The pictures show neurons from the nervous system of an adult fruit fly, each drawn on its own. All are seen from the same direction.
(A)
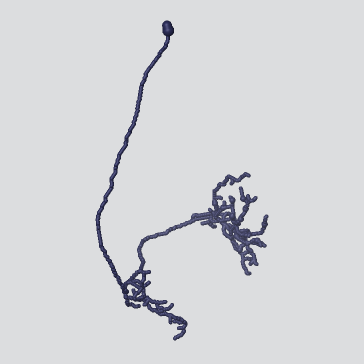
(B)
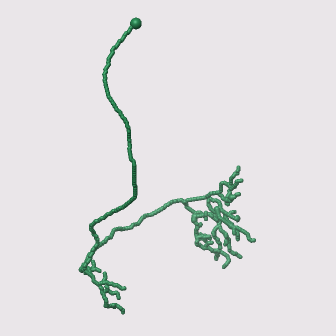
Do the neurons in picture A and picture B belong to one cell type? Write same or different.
same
